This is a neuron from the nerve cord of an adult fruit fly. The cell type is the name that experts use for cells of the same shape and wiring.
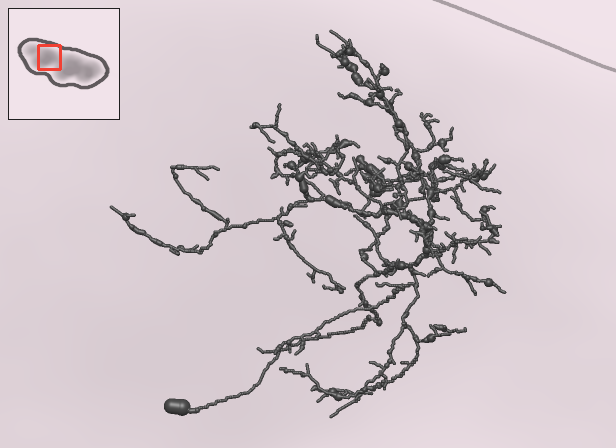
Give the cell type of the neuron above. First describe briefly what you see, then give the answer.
As drawn here it is about as wide as it is tall. Its broad class is nerve-cord intrinsic neuron. The cell type is IN16B077.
